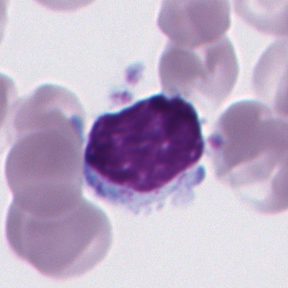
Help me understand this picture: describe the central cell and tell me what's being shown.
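Nucleus occupying most of cell. Chromatin dense, dark purple throughout. Nucleoli not seen. Lower cytoplasmic edge ragged, with small blebs. Typical lymphocyte.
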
